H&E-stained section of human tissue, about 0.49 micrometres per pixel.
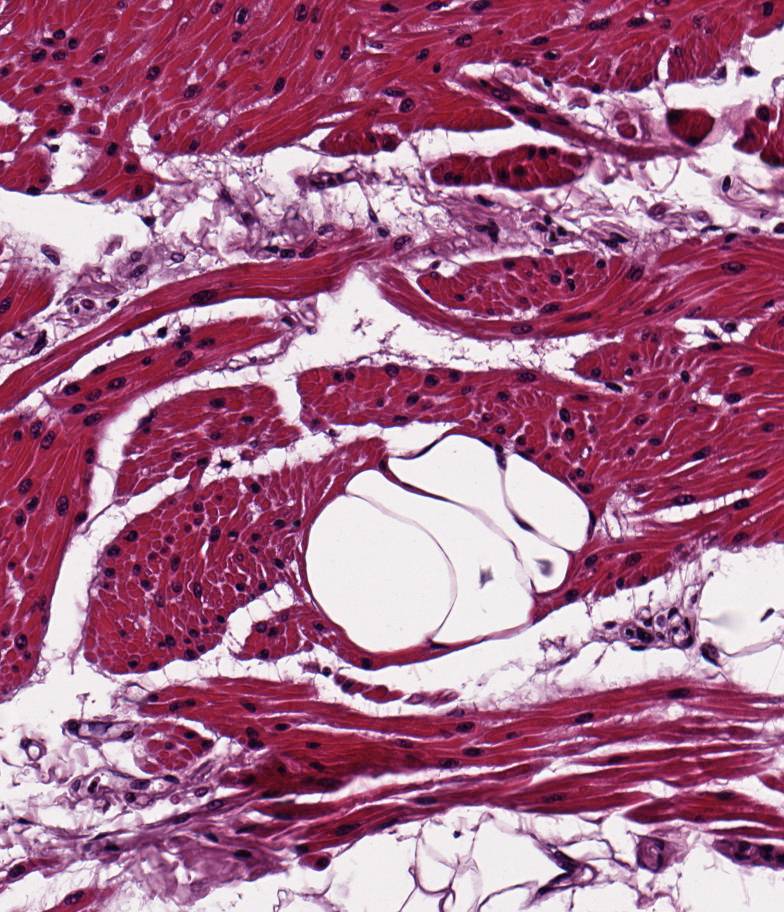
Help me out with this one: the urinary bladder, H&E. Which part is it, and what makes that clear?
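That's smooth muscle. You've got bundles of muscle cells heading in different directions, some cut lengthwise and some across, and along the lower part they're cut lengthwise and run roughly horizontally.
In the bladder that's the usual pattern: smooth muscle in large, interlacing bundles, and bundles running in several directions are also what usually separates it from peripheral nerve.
In the centre there's a small group of rounded, empty, thin-walled spaces enclosed in the muscle. There's no epithelium anywhere in the field.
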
